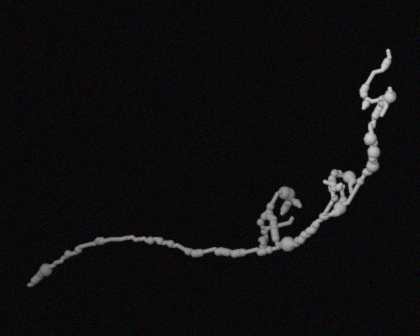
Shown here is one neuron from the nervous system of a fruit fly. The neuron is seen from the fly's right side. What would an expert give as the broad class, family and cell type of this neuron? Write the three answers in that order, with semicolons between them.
sensory neuron entering the nerve cord; class mechanosensory tactile; SNta29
